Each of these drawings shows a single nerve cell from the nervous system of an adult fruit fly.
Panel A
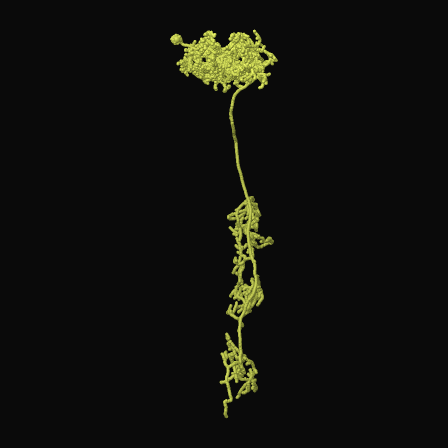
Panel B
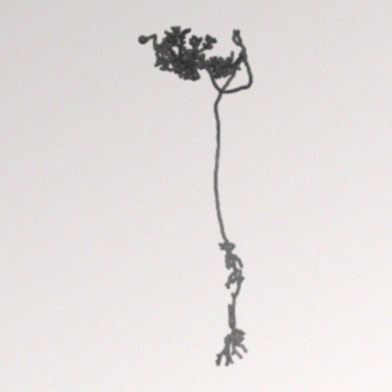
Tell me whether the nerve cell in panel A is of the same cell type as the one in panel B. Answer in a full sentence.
They are of different cell types.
